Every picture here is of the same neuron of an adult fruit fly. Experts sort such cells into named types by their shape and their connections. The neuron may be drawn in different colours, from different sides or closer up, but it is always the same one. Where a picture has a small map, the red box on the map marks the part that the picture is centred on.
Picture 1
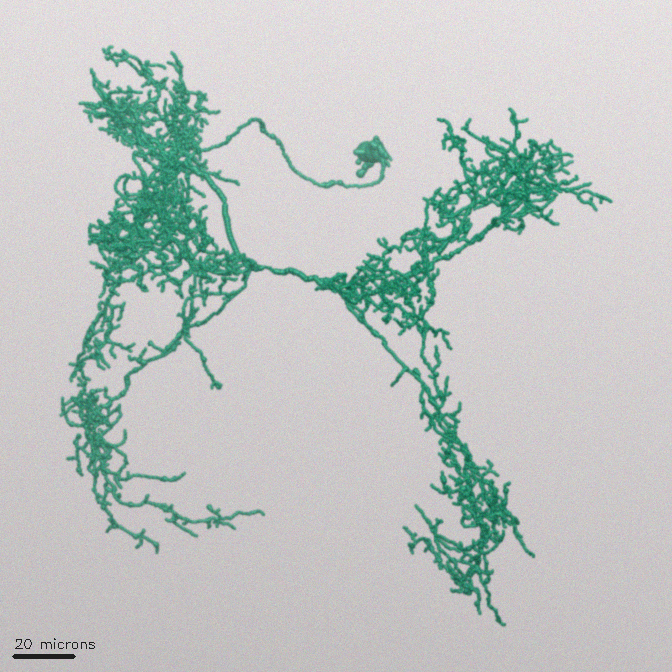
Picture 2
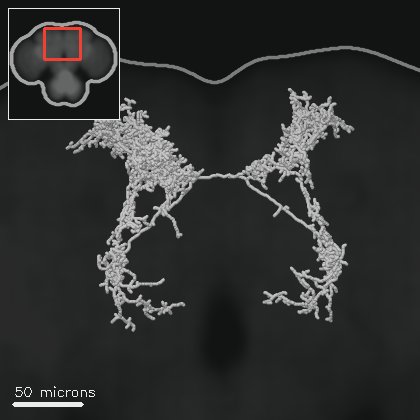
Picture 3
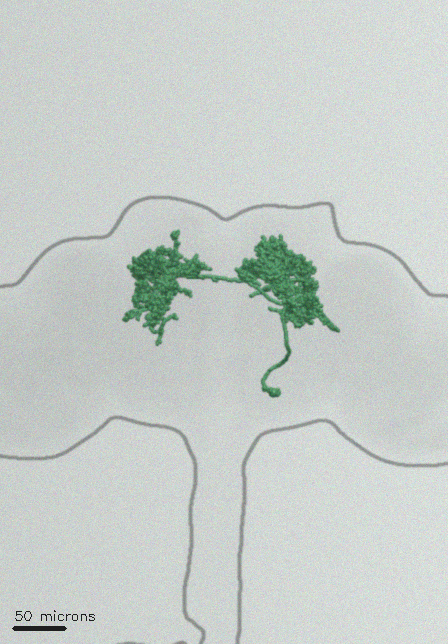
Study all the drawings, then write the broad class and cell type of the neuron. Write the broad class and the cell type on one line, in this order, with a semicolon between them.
central-brain intrinsic neuron; SIP087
